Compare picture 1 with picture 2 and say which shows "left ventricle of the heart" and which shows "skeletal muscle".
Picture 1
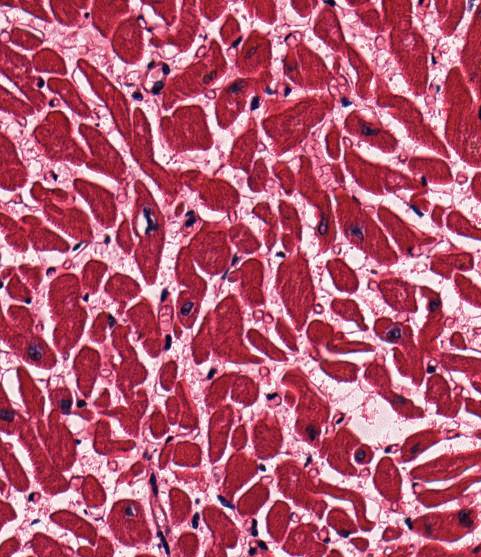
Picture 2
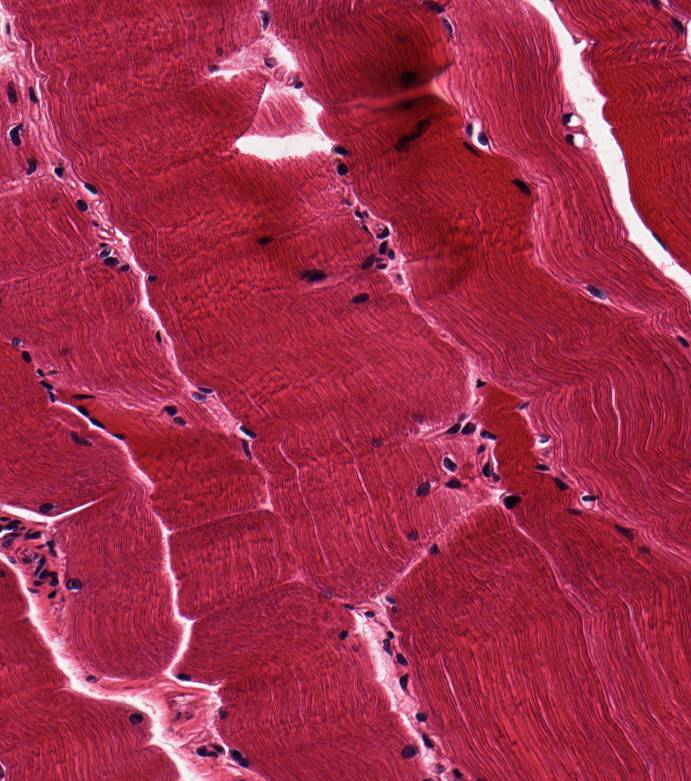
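Left ventricle of the heart is shown in picture 1, skeletal muscle in picture 2. In both, the fibre cytoplasm stains a deep red with eosin. Picture 1: fibre profiles are irregular and angular rather than uniformly round, and any nucleus visible in a fibre lies at its centre. Small dark elongated nuclei are scattered in the spaces between the fibres. Picture 2: long, parallel, unbranched fibres lie side by side, running diagonally from upper left to lower right. Most nuclei here are small, dark and elongated, sitting at the fibre edges rather than centrally.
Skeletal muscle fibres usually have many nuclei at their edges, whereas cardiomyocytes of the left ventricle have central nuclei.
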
